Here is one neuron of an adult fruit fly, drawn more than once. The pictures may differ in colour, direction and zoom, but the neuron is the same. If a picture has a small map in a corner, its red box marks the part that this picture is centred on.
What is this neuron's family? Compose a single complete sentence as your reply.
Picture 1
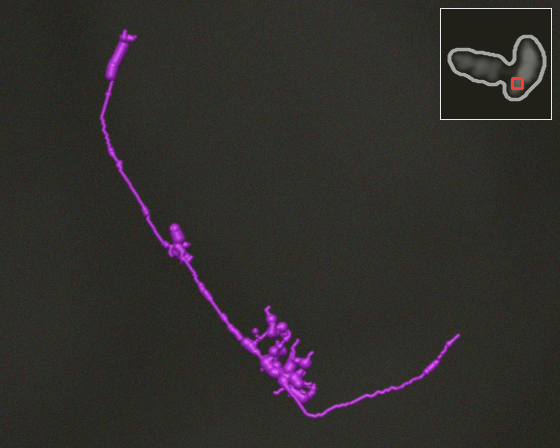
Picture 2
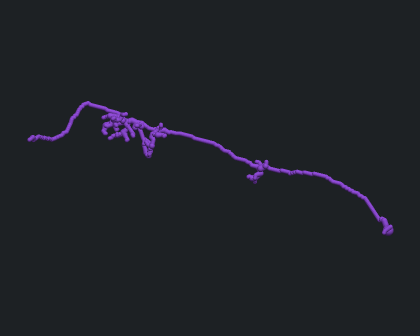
Family Tm is assigned to this neuron.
